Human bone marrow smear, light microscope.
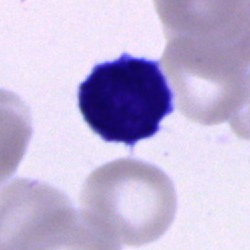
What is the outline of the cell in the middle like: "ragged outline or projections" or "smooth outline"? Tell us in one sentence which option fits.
It is a rough edge that this cell shows.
